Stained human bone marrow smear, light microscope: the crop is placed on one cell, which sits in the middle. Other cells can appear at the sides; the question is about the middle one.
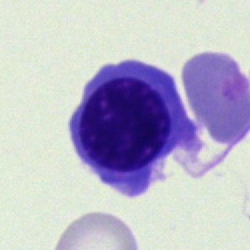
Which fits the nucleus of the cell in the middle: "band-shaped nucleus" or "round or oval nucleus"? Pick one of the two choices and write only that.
Round or oval nucleus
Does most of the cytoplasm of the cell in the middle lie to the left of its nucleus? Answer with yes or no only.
No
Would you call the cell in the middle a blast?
no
